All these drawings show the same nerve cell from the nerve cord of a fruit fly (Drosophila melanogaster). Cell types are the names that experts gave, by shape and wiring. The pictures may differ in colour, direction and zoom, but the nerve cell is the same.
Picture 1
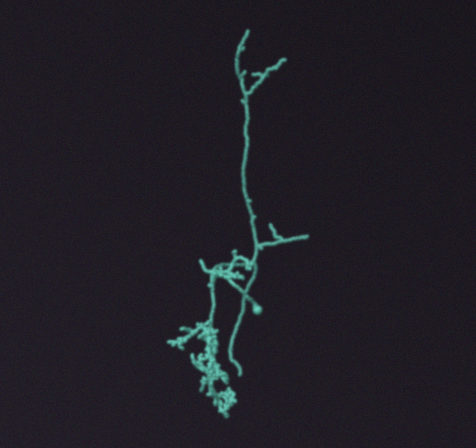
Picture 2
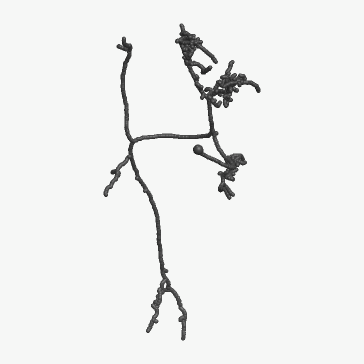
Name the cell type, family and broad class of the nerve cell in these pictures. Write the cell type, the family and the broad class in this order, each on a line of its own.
IN08B060
hemilineage 08B
nerve-cord intrinsic neuron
